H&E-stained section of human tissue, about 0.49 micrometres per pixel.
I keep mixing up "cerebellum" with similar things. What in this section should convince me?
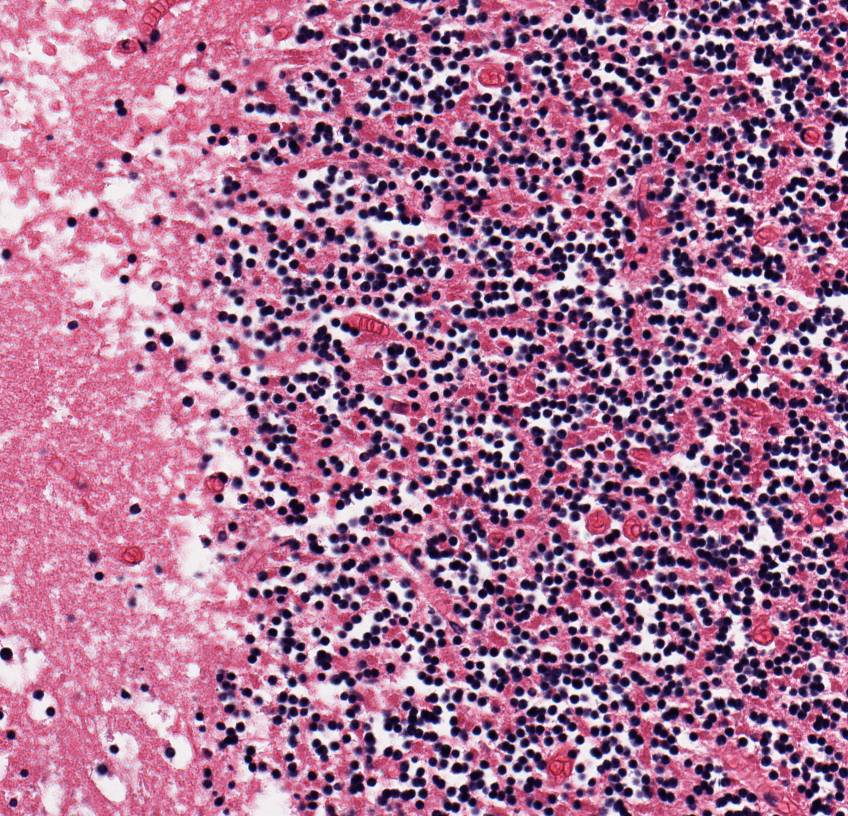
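This section is cerebellum.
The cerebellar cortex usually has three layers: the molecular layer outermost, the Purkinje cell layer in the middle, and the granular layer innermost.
Here the field divides into two zones. The left third is a pale pink, fibrillary zone with only scattered small dark nuclei. The right two-thirds is densely cellular, packed with small, round, darkly staining nuclei with scant cytoplasm, and thin-walled capillaries containing red blood cells lie scattered through it.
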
